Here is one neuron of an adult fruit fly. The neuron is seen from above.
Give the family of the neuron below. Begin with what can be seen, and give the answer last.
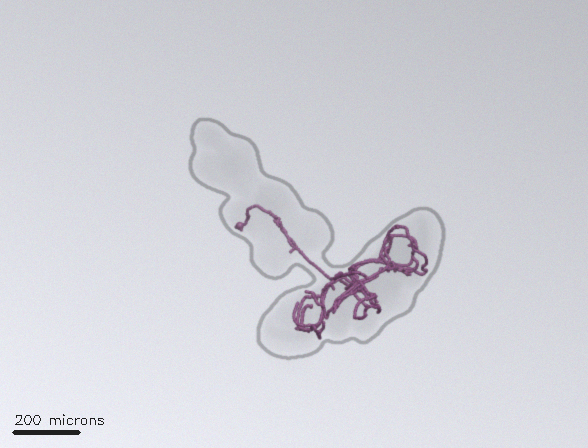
The cell body is in the middle of the picture. From left to right in the picture it spans about 600 microns. Its broad class is ascending neuron. The family is hemilineage 09A.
